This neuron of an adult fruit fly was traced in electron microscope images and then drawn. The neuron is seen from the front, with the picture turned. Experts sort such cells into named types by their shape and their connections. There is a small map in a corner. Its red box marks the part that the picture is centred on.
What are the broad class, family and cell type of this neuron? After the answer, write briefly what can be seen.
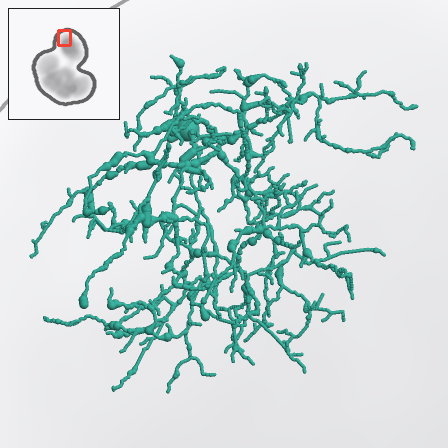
Its broad class is nerve-cord intrinsic neuron. The family is hemilineage 20A.22A. The cell type is IN20A.22A030. As drawn here it is about as wide as it is tall.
